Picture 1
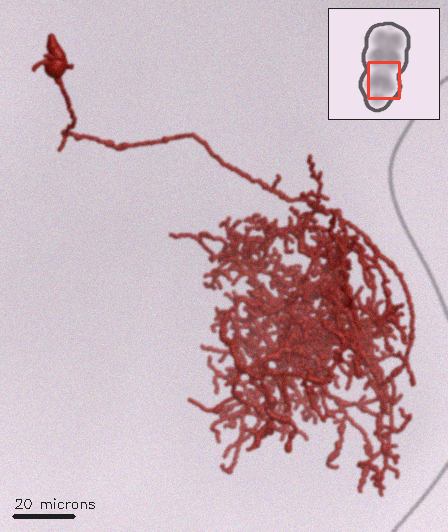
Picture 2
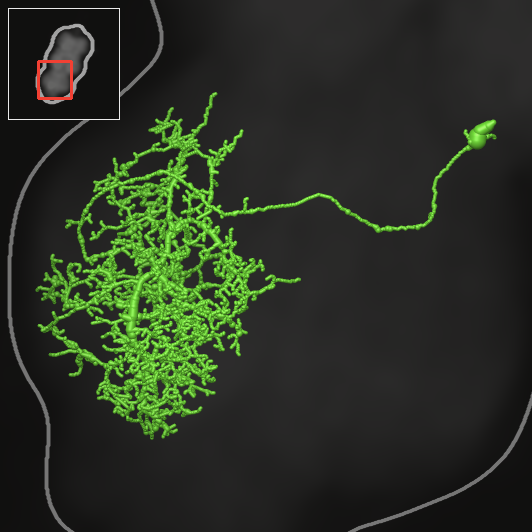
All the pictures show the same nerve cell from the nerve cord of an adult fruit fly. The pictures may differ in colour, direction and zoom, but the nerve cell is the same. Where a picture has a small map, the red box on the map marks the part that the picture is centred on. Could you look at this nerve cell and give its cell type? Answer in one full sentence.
It is to cell type IN01A012 that the nerve cell belongs.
